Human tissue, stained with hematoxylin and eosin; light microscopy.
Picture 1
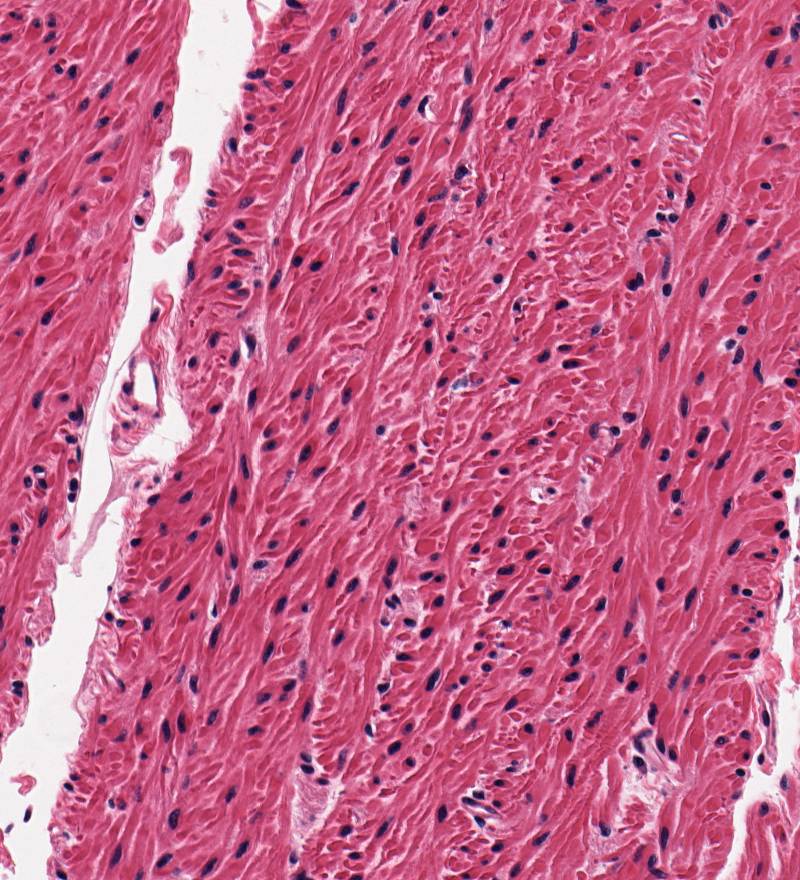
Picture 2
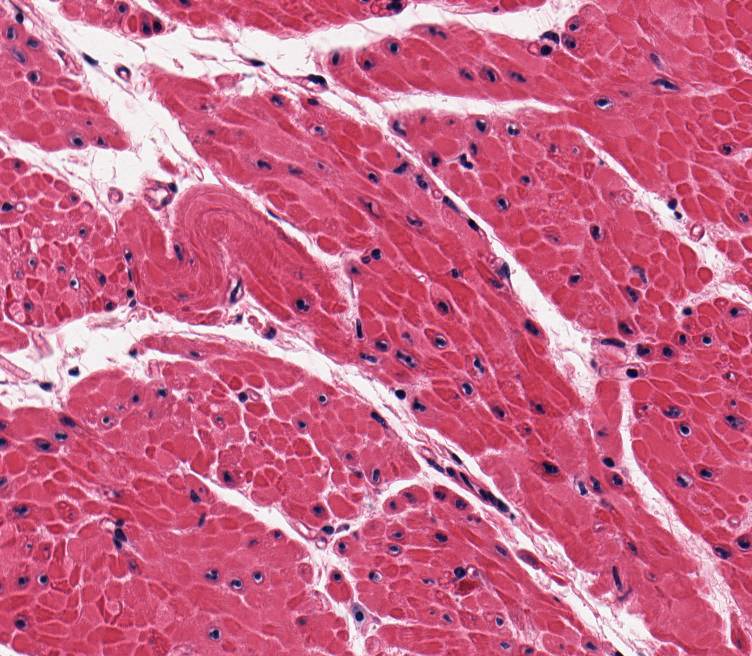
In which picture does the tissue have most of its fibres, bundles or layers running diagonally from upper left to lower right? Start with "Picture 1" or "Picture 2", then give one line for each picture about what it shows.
Picture 2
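Picture 1: Most fibres run obliquely from the lower left toward the upper right of the field.
Picture 2: The muscle is divided into bundles by pale clefts that run diagonally from upper left to lower right.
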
